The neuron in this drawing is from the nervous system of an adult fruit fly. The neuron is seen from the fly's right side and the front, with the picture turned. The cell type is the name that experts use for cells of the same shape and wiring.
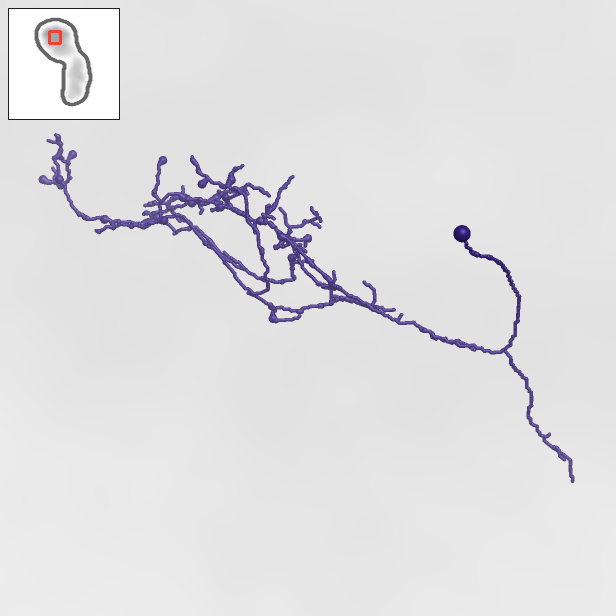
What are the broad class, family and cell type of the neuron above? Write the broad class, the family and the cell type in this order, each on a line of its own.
central-brain intrinsic neuron
hemilineage LALa1_anterior
LAL071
